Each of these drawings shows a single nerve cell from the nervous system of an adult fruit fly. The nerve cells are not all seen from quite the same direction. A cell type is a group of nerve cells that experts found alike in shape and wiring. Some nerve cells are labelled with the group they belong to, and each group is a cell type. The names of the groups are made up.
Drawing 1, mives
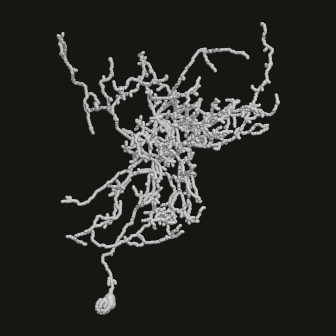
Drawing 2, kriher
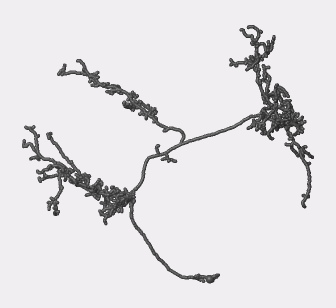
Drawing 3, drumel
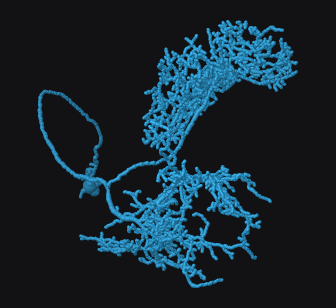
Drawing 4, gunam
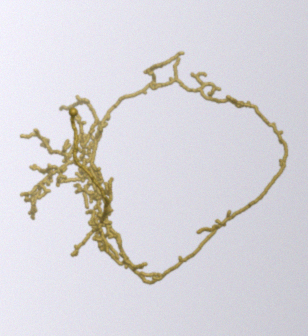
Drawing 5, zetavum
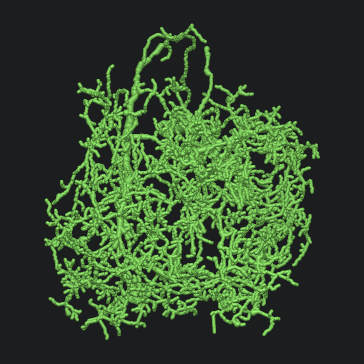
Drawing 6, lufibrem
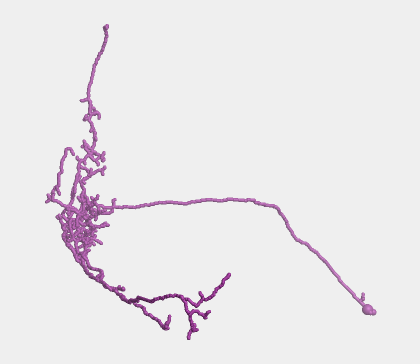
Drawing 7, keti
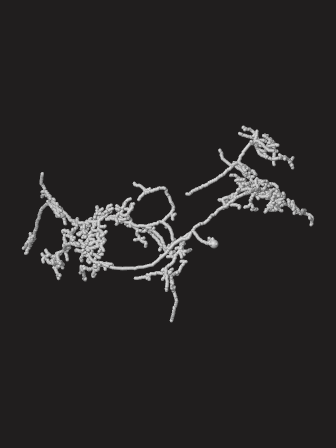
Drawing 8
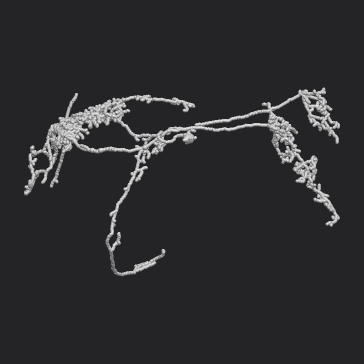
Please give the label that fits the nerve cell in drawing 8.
keti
